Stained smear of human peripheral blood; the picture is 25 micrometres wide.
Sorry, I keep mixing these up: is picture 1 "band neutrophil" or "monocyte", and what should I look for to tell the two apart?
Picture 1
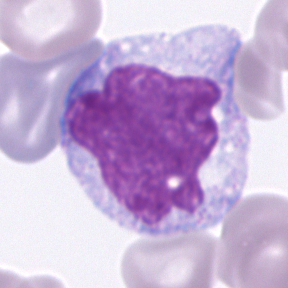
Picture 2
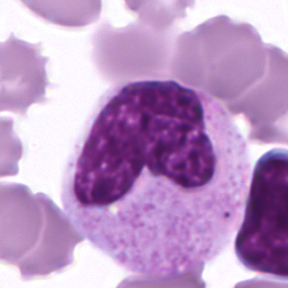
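The monocyte is picture 1, the band neutrophil picture 2. The monocyte's nucleus is irregular and folded, with several notches and bulges; the band neutrophil's is bent into a broad curve whose notch opens downward, high in the cell. The band neutrophil's chromatin is dark purple and clumped, with small paler patches.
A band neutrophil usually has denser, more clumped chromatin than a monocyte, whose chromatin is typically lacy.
The monocyte's pale greyish-blue cytoplasm rims the whole nucleus and holds very fine, dust-like granules and a few small clear vacuoles, while fine pink-violet granules lie throughout the band neutrophil's.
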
